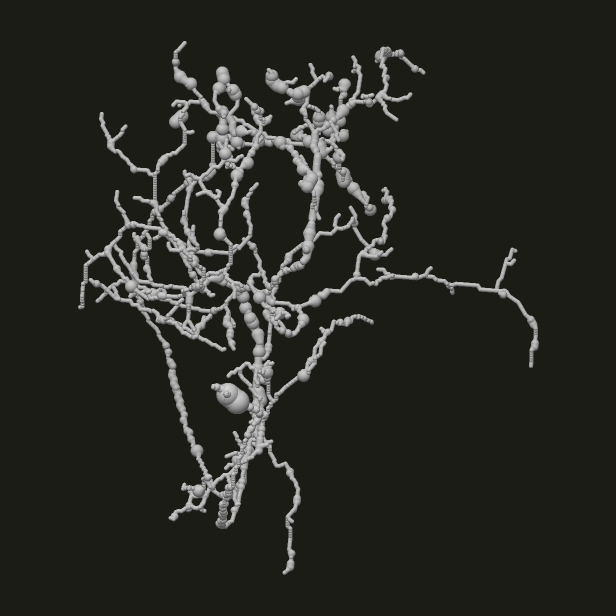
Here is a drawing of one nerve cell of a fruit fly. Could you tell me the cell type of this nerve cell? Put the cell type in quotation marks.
"SLP012"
